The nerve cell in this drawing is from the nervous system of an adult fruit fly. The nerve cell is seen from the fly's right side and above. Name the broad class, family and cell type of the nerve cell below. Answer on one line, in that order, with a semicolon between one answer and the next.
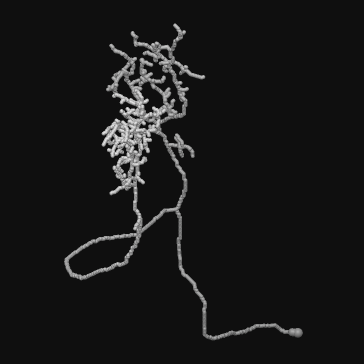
optic-lobe intrinsic neuron; Tm; Tm30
